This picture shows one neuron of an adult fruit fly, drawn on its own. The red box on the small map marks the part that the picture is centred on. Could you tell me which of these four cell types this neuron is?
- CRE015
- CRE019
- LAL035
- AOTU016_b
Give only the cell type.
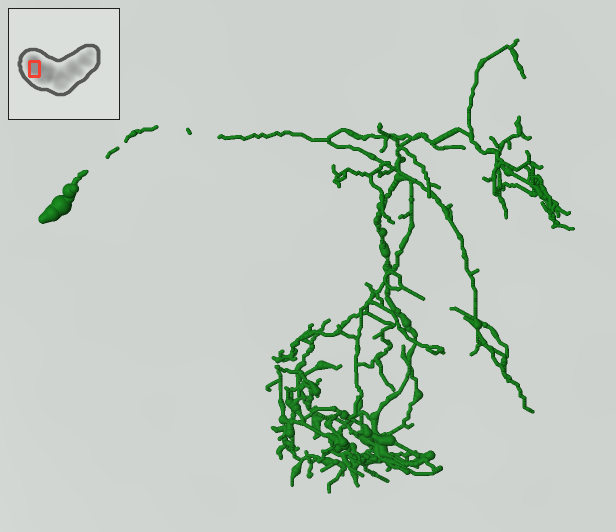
LAL035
